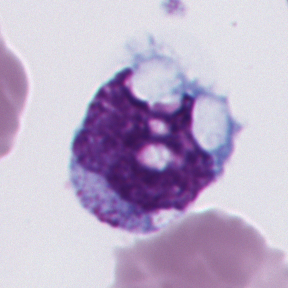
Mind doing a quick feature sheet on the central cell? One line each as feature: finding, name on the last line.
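Nucleus: large, irregular, fills most of the cell
Chromatin: dark purple, coarsely clumped
Cytoplasm: pale blue, widest at lower left
Vacuoles: two, large and clear, at upper edge
Name: monocyte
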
